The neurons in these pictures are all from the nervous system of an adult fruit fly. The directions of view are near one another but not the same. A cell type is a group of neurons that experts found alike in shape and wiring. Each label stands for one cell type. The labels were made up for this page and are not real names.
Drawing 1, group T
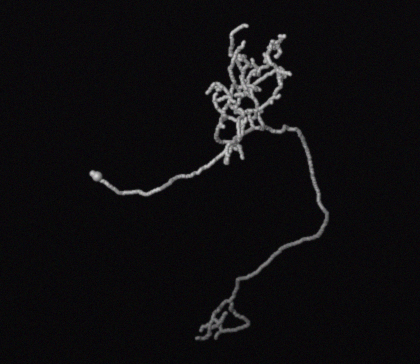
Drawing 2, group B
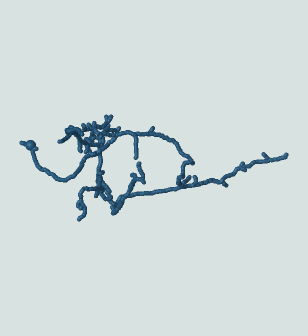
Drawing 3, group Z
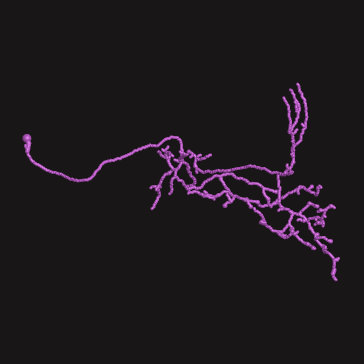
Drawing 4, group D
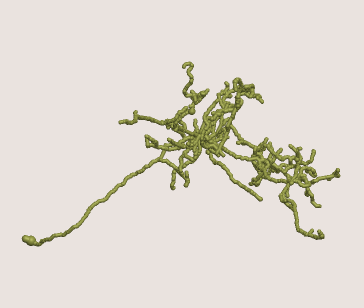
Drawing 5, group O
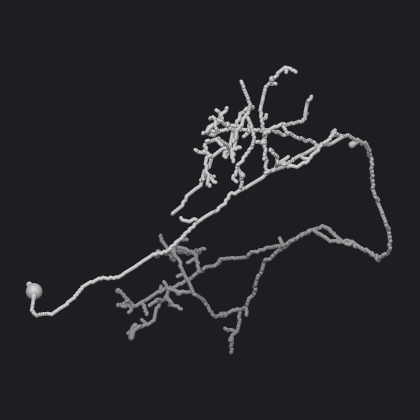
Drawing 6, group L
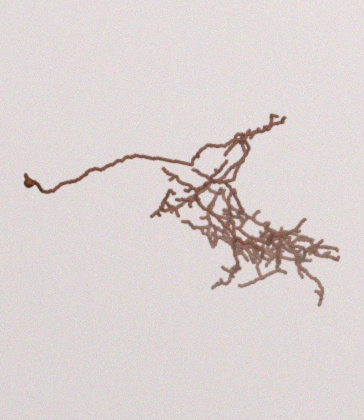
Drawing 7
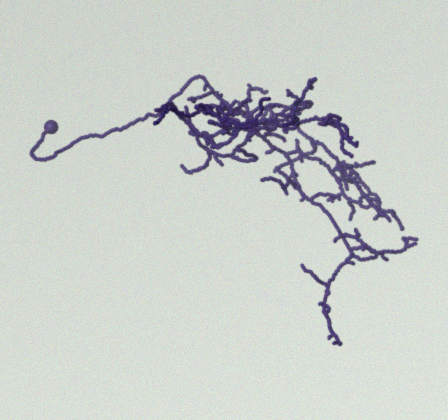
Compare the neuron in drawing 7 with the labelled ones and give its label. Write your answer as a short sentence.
It belongs to group D.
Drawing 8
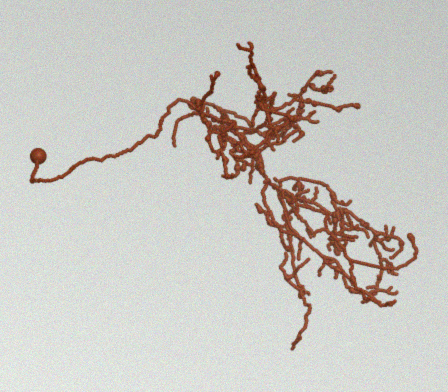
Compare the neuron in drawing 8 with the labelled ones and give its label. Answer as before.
It belongs to group D.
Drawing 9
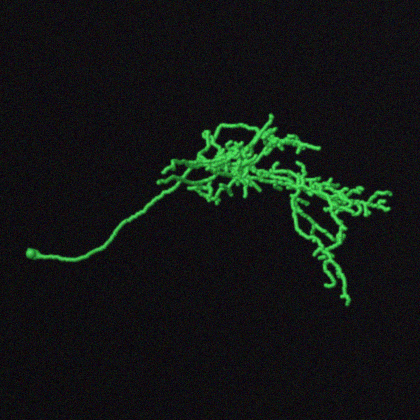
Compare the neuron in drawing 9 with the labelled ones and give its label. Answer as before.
It belongs to group D.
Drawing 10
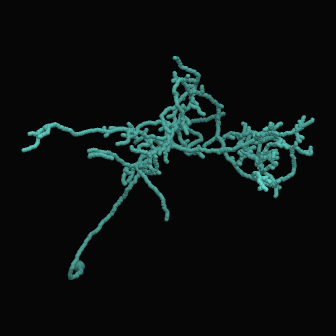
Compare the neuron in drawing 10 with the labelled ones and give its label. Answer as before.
It belongs to group D.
